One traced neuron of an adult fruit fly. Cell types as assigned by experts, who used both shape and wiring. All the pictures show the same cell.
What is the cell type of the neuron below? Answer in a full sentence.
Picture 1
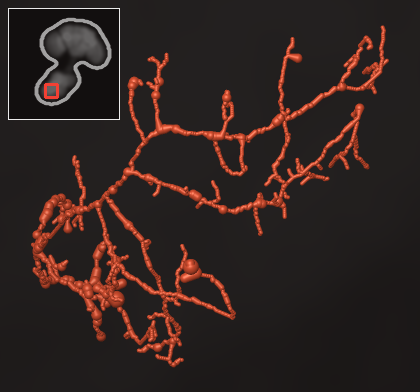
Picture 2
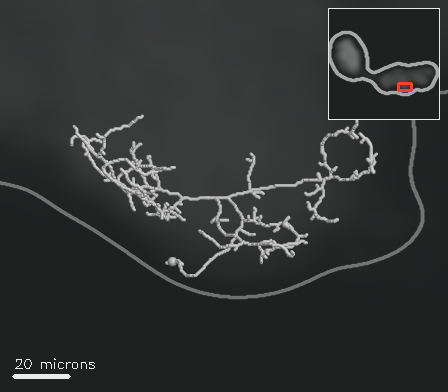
The cell type is IN13A064.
